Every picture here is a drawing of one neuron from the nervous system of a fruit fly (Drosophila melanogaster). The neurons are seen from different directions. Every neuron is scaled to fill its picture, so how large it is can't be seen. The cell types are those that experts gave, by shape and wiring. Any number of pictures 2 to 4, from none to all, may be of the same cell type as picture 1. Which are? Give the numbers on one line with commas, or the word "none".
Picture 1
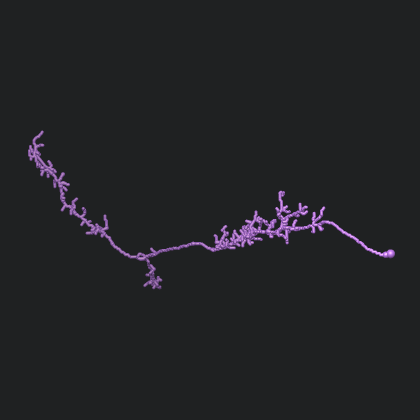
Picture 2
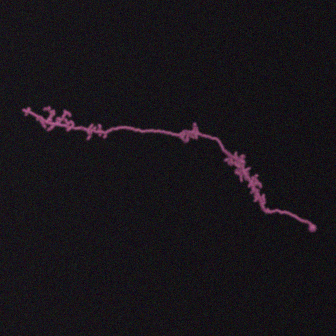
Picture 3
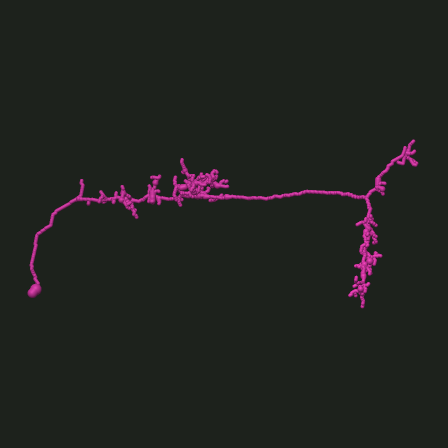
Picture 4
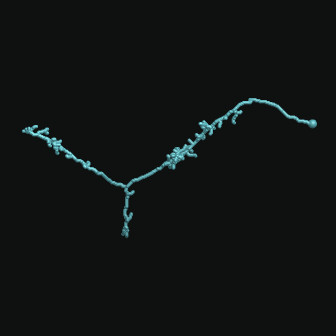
2, 3, 4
